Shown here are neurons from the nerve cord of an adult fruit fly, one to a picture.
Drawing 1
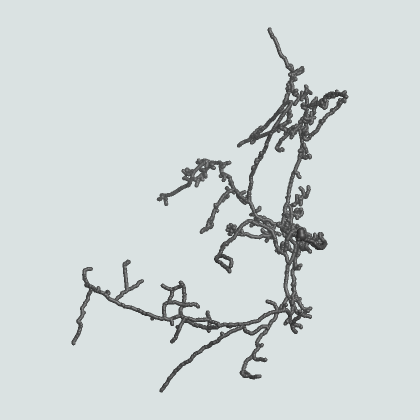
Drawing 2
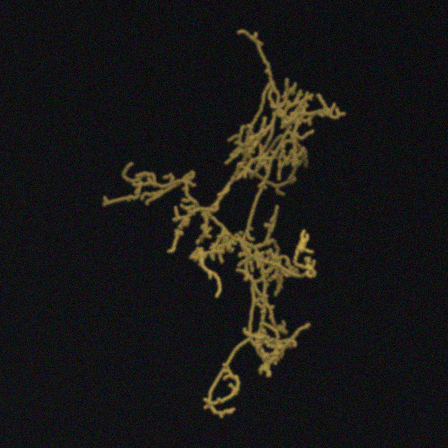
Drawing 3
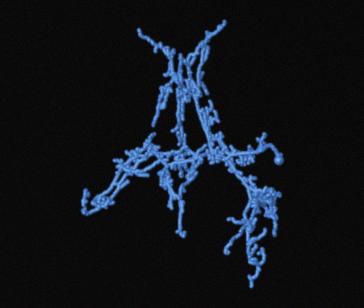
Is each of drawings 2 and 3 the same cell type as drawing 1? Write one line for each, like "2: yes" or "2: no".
2: no
3: no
